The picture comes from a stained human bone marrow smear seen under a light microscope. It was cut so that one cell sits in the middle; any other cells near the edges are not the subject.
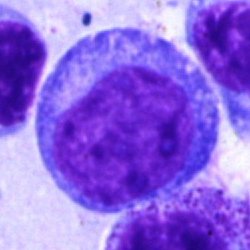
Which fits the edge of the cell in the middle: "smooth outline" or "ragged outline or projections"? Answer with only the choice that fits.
Smooth outline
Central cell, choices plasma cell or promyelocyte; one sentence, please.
This crop has a promyelocyte at its centre.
